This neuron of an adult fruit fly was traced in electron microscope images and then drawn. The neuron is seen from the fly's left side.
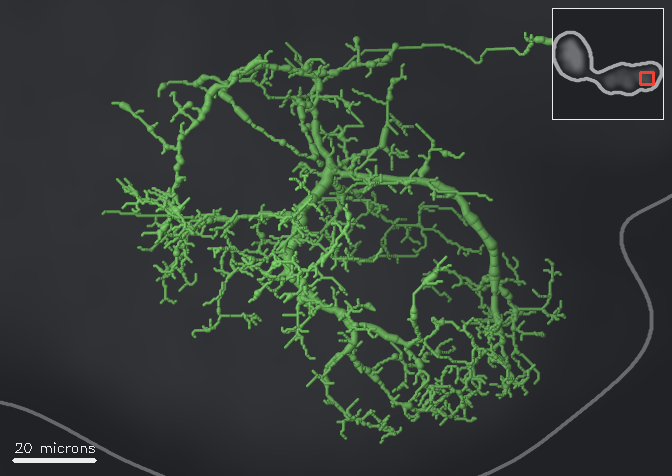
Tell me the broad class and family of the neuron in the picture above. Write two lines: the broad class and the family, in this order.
nerve-cord intrinsic neuron
hemilineage 20A.22A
